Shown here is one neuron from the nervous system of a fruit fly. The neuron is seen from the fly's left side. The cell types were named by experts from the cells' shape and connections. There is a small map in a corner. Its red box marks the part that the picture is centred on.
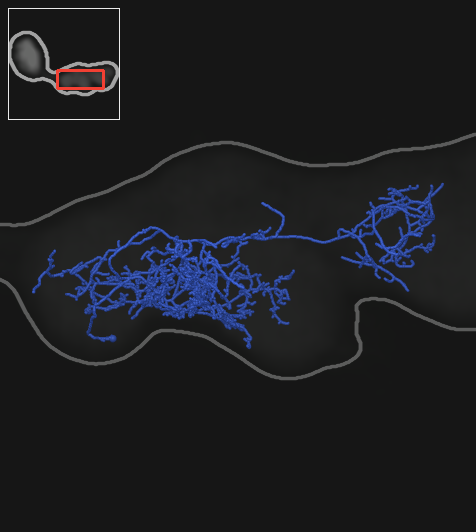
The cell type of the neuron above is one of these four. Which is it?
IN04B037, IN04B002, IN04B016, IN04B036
IN04B002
